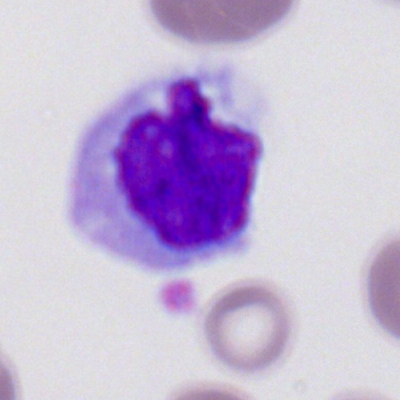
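Monocyte, the central cell in this stained human blood smear. Its nucleus sits off-centre toward the right of the cell, with an irregular, notched upper border and a knob sticking up. The chromatin stains deep purple and looks dense. You'll find the broadest band of cytoplasm on the left side of the nucleus.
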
